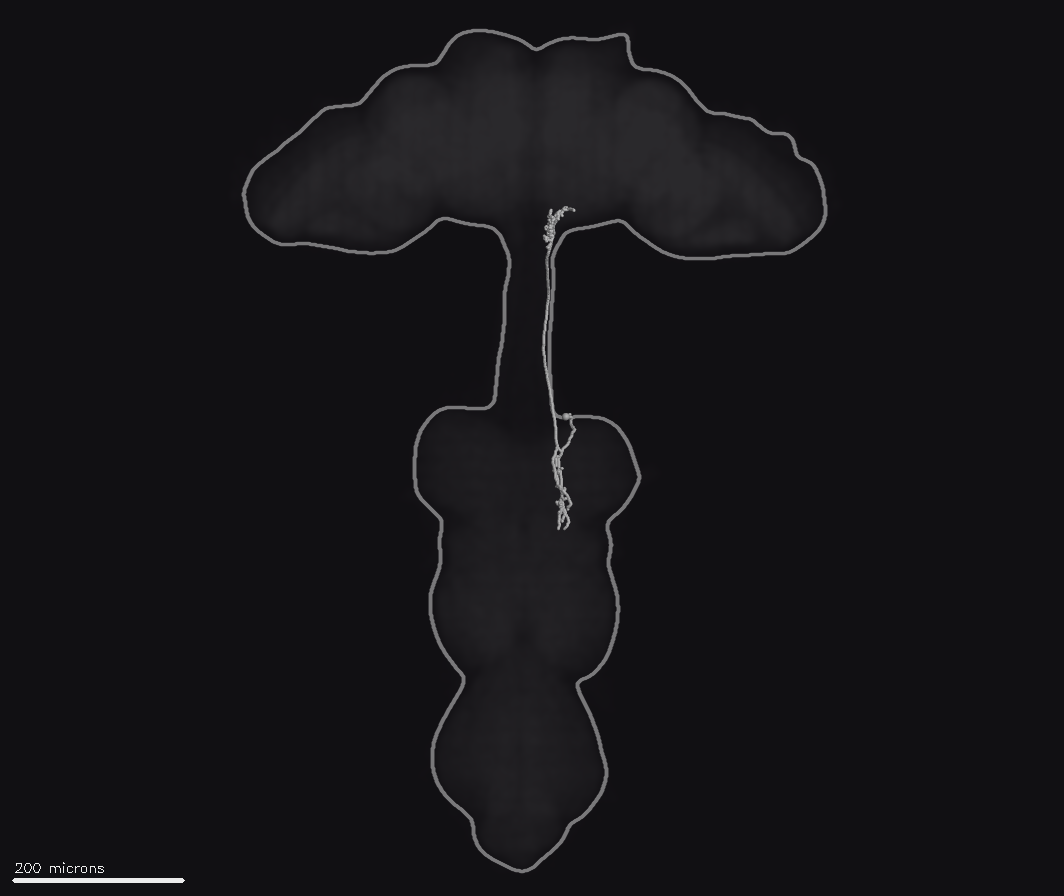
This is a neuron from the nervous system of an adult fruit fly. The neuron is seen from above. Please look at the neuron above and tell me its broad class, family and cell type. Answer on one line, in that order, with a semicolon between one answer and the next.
ascending neuron; hemilineage 16B; AN16B078_c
